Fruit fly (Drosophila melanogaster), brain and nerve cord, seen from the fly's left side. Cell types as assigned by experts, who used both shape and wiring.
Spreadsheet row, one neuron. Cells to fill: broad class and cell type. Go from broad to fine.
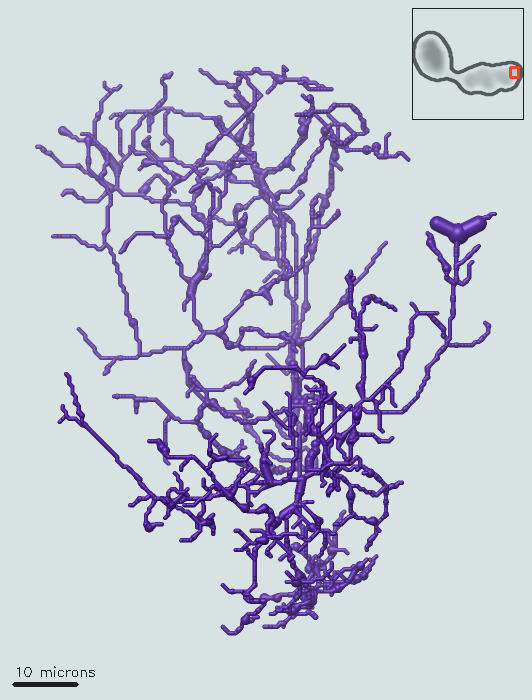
nerve-cord intrinsic neuron; INXXX285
